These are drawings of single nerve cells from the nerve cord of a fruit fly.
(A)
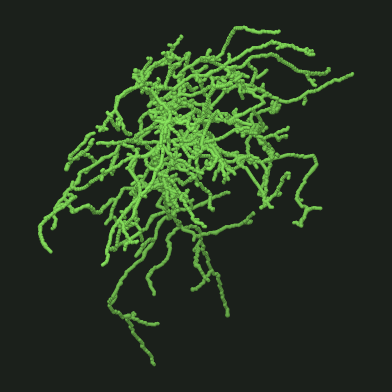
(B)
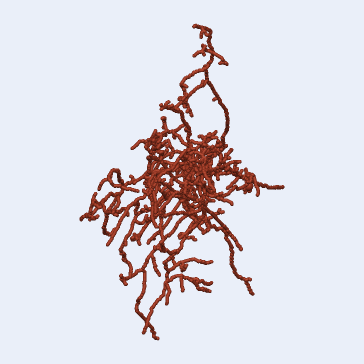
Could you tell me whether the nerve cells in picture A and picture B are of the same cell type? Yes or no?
no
